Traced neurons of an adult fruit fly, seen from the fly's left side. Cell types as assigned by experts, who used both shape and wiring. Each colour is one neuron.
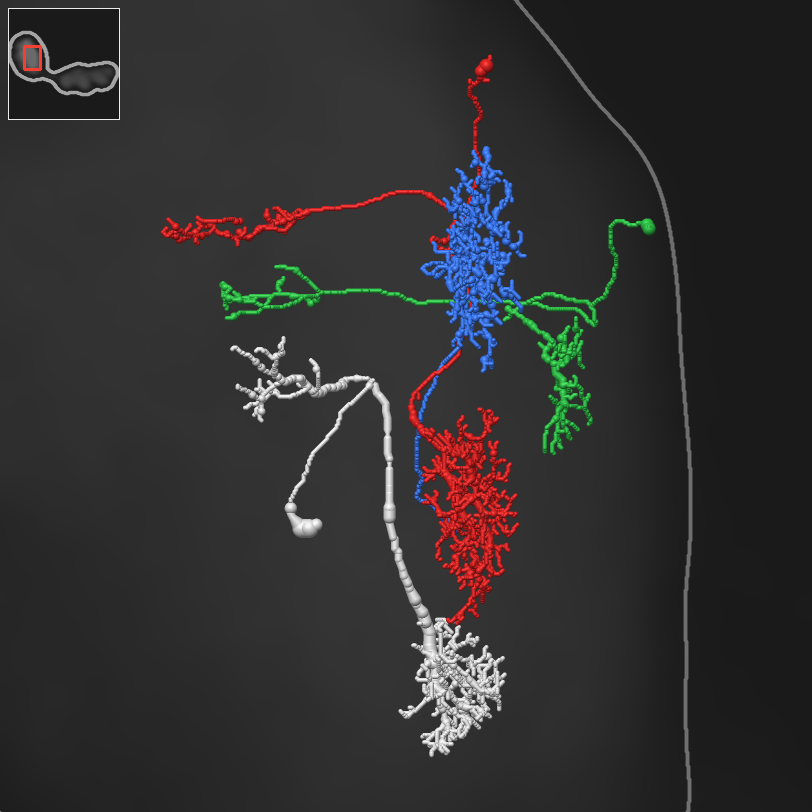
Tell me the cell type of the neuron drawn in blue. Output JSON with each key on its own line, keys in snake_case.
{
 "cell_type": "Li25"
}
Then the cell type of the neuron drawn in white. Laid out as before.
{
 "cell_type": "LC4"
}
